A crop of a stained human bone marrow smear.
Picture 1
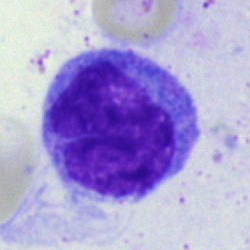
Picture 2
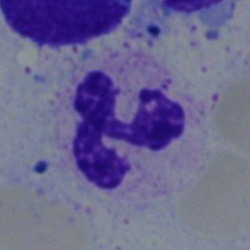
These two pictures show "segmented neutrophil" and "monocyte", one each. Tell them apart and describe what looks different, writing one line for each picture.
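Picture 1 – monocyte. The nucleus fills most of the cell.
Picture 2 – segmented neutrophil. The cytoplasm is abundant and pale pinkish-grey.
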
